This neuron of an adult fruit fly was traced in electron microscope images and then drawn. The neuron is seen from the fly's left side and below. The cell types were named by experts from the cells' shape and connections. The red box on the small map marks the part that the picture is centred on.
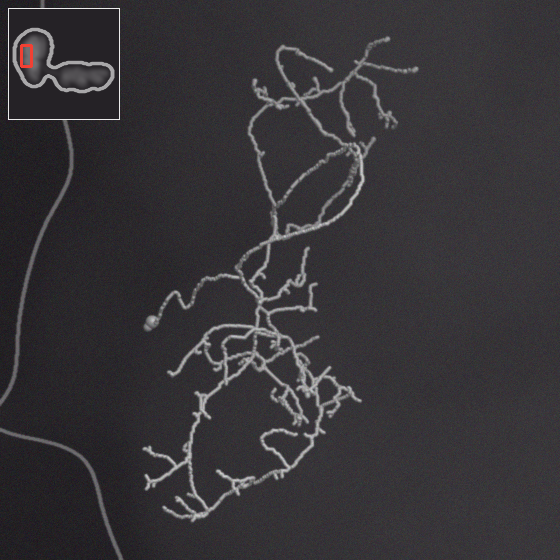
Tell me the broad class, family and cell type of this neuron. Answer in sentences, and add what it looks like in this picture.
This is a central-brain intrinsic neuron. The family is hemilineage VLPl&d1_dorsal. It is of cell type AVLP227. The cell body is on the left of the picture. The picture shows dozens of branch ends.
